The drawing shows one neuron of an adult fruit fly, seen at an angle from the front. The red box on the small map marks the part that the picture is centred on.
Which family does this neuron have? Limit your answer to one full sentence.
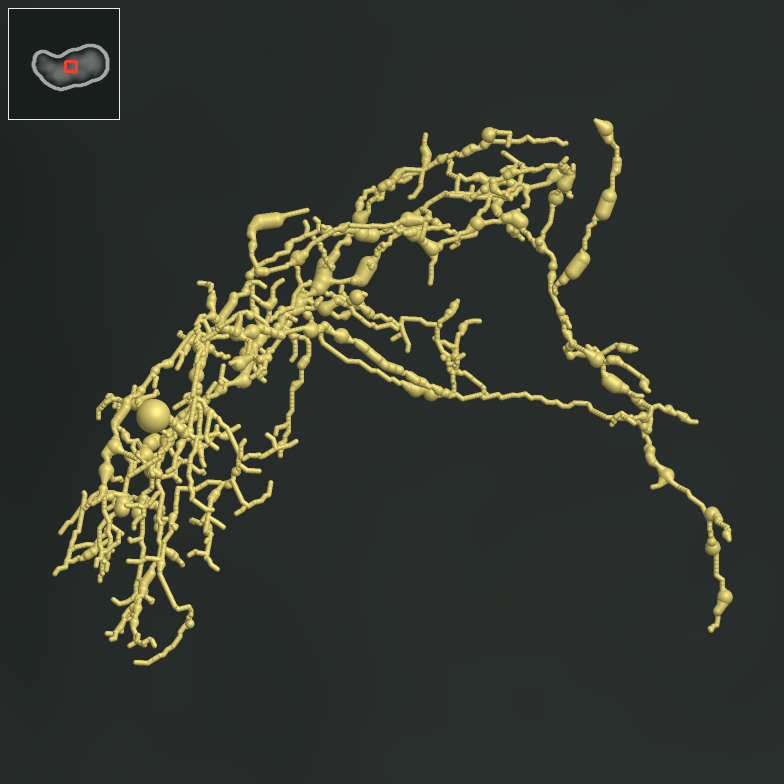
The family of the neuron is hemilineage VLPl2_posterior.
